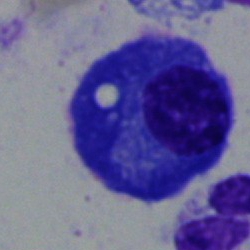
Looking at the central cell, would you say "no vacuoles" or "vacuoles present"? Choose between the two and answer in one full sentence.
There is at least one clear vacuole in the cytoplasm of the cell.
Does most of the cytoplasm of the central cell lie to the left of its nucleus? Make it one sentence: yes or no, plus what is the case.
Yes, it is toward the right that the nucleus of this cell lies.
